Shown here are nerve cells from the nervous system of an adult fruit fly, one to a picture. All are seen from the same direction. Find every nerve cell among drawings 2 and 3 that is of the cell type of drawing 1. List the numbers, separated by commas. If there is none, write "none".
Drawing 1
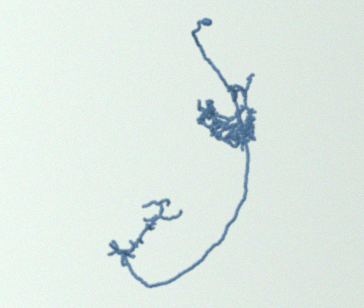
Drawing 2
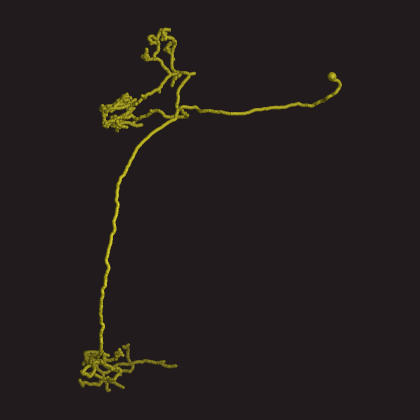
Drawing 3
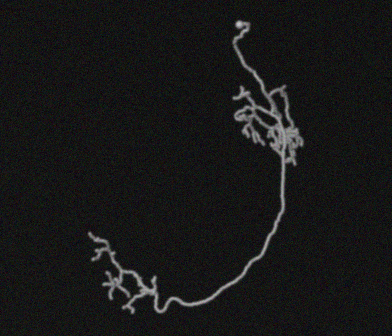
none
